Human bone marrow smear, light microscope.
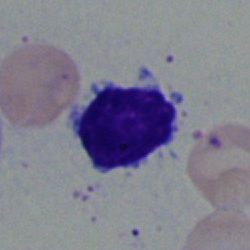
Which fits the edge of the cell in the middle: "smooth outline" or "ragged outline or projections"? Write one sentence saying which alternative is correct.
A rough edge runs around this cell.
